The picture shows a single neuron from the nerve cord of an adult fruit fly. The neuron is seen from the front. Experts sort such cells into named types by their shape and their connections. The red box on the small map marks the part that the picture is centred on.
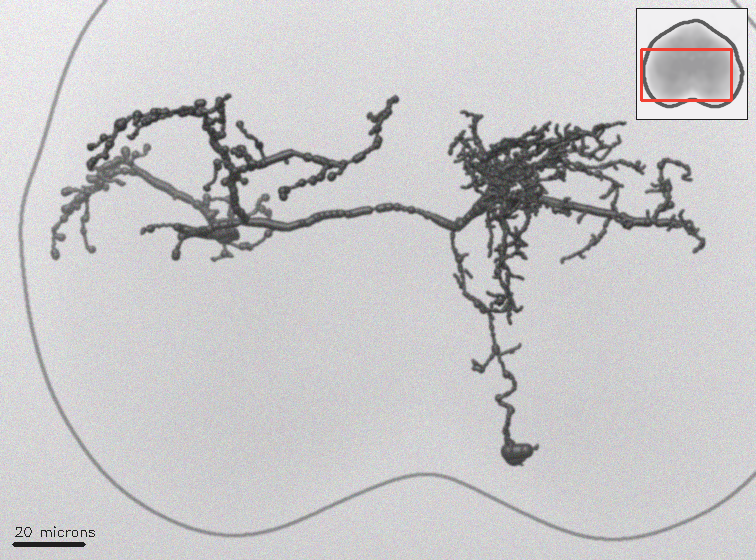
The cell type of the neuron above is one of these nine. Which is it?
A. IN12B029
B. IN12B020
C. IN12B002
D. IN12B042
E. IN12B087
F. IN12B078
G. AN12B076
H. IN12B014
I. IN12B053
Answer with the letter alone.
H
